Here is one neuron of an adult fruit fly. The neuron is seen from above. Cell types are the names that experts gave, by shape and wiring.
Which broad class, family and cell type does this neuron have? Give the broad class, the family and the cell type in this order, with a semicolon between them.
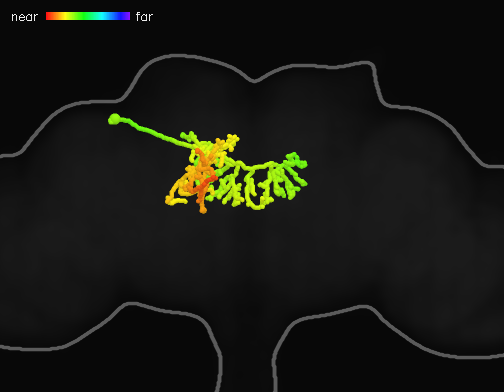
central-brain intrinsic neuron; hemilineage AOTUv4_ventral; FB5G_c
